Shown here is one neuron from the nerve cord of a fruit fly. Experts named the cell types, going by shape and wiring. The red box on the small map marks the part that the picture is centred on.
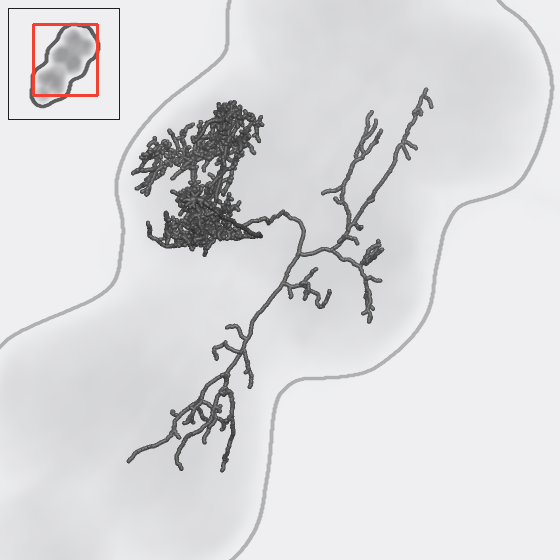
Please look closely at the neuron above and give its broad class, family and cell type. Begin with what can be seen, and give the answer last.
Dozens of branch ends can be seen. In this view it is taller than it is wide. It is a nerve-cord intrinsic neuron. Its family is hemilineage 06B. The cell type is IN06B015.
